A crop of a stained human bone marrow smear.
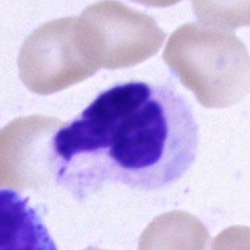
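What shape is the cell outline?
Roughly oval.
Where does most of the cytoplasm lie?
Below and to the right of the nucleus.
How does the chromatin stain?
Deep purple, and it looks dense.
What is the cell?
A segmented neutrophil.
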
